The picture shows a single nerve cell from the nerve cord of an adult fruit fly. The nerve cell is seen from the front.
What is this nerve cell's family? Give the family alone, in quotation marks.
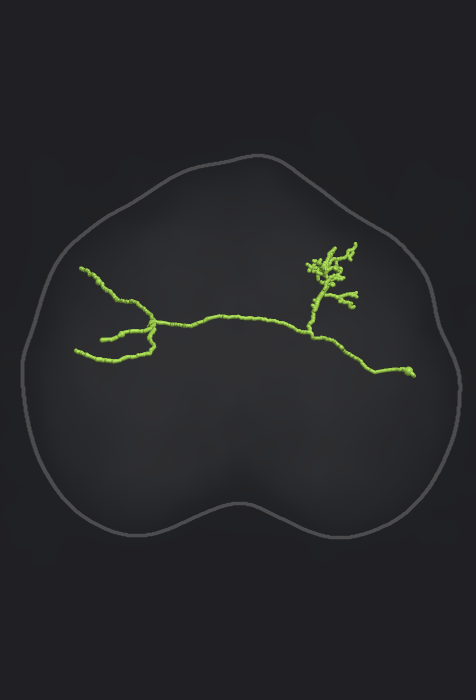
"hemilineage 08B"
